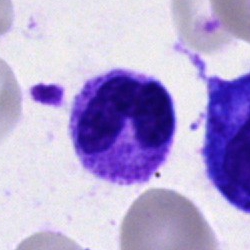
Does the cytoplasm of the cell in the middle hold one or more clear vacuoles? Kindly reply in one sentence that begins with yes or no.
No, the cell's cytoplasm contains no vacuoles.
